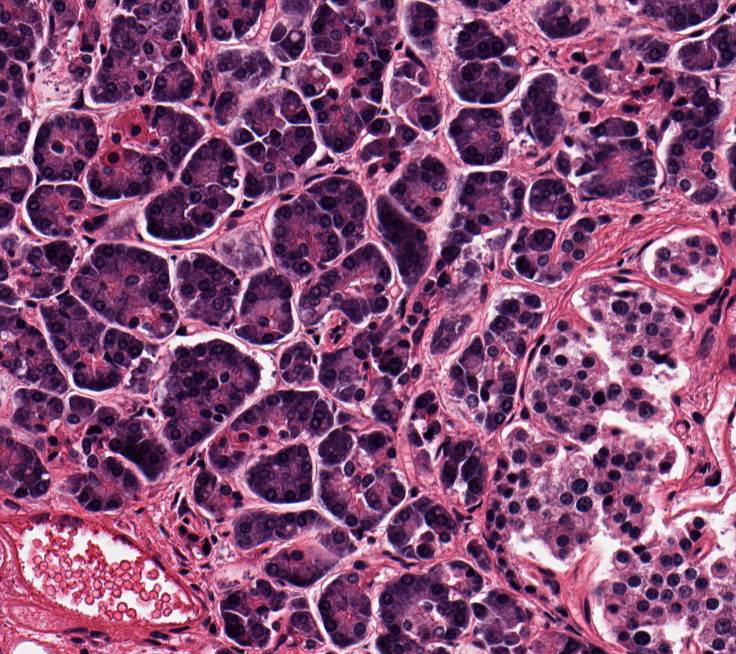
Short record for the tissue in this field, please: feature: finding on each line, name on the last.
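Main content: closely packed rounded acini filling most of the field
Acinar cytoplasm: dark purple
Septa: thin, pink, fibrous, separating the acini
Acinar nuclei: round, dark, toward the outer basal edge
Lower right: loosely arranged cells, round nuclei, paler cytoplasm, clear spaces between
Tissue: pancreas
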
